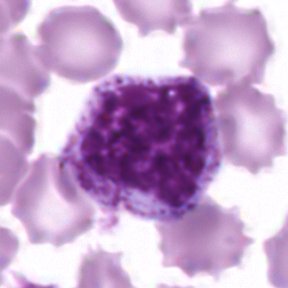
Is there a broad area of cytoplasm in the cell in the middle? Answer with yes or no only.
No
